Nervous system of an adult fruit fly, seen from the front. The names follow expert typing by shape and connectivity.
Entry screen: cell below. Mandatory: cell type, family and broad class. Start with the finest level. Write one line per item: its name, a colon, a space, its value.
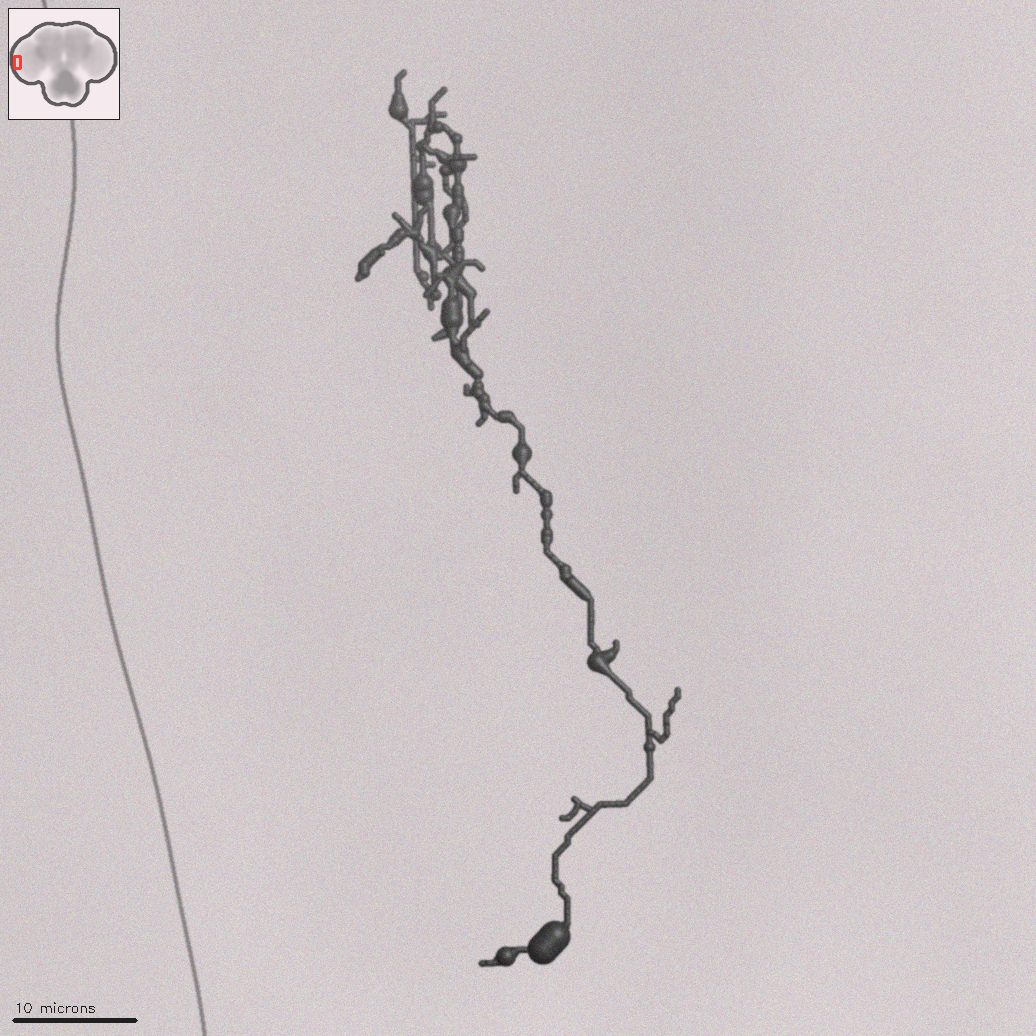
cell type: Dm3b
family: Dm
broad class: optic-lobe intrinsic neuron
